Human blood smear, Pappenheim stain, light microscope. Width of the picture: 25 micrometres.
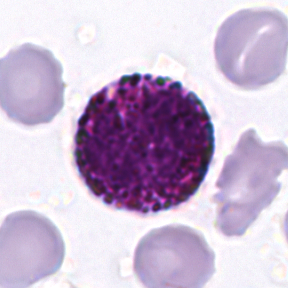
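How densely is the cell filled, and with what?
It is densely packed with dark purple-black granules.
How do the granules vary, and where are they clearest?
They are coarse and uneven in size, and stand out most sharply along the edge of the cell.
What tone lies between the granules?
A magenta-purple tone.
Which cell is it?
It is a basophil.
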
